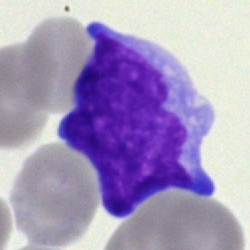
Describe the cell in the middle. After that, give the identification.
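Most of the cell seems taken up by the nucleus. Its chromatin looks deep purple, mottled with small paler spots. The pale greyish-blue cytoplasm lies mainly on the right, I notice, and pointed dark-blue tips project at the upper left and lower right. This, then, is a blast.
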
